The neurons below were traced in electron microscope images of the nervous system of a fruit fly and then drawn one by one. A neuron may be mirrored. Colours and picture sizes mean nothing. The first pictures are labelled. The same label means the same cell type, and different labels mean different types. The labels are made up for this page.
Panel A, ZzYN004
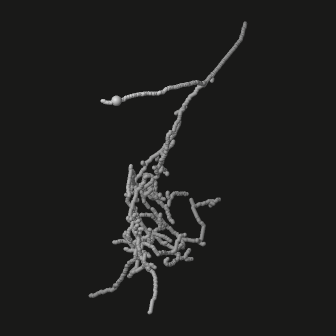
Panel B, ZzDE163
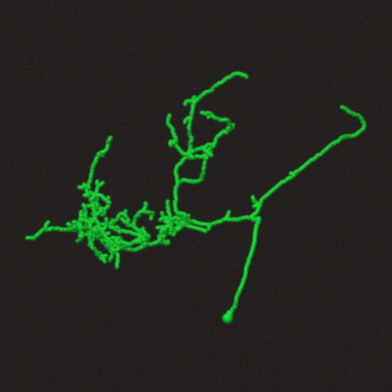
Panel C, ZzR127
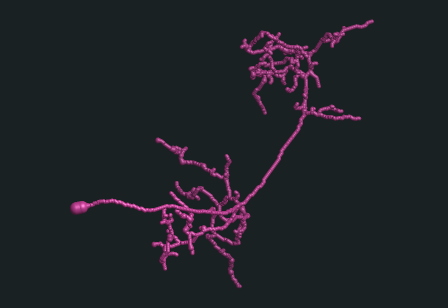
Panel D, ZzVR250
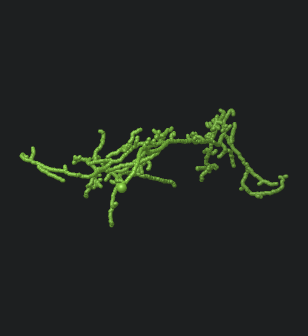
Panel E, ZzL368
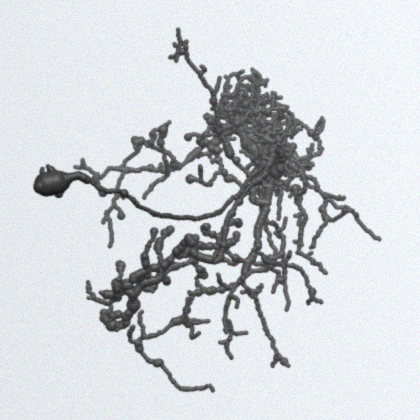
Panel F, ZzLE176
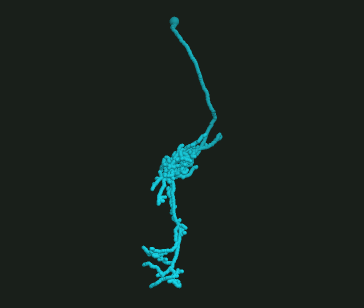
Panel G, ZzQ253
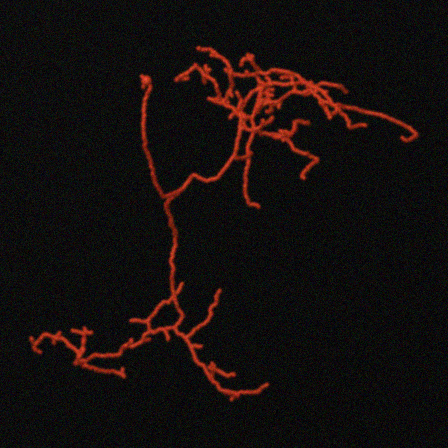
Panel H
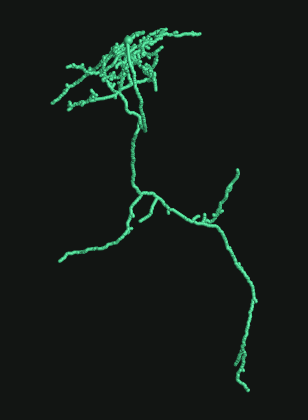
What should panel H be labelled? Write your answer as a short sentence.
It belongs to ZzQ253.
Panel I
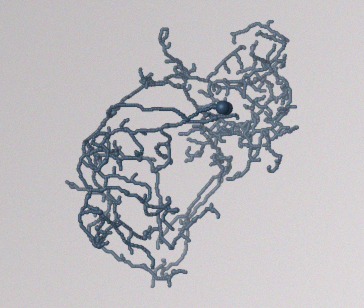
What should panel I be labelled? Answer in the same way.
It belongs to ZzR127.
